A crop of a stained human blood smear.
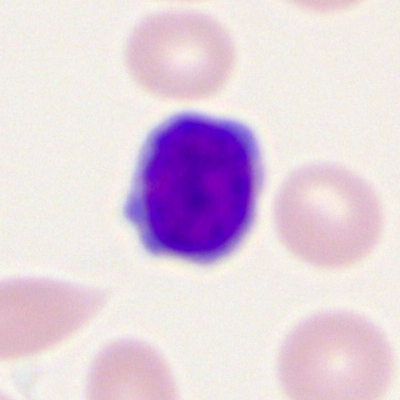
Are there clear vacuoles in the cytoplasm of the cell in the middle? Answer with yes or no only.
No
